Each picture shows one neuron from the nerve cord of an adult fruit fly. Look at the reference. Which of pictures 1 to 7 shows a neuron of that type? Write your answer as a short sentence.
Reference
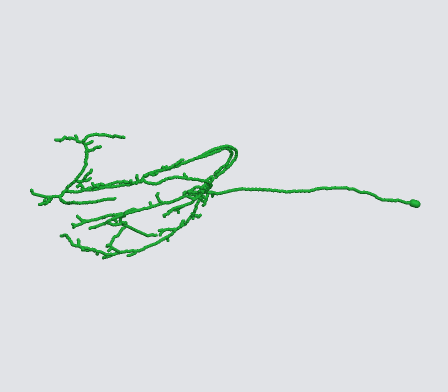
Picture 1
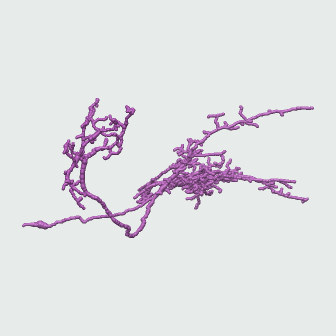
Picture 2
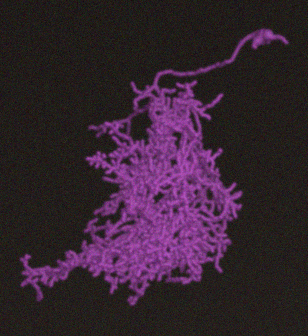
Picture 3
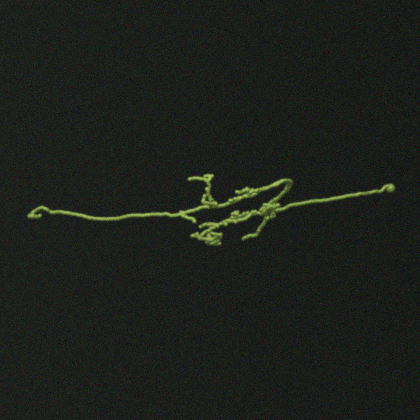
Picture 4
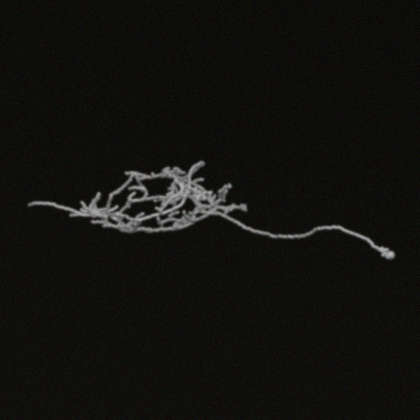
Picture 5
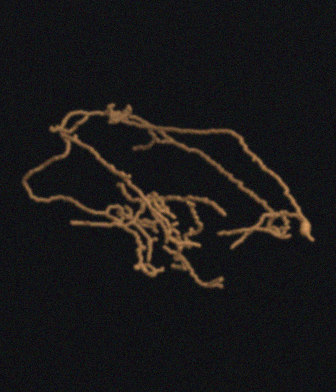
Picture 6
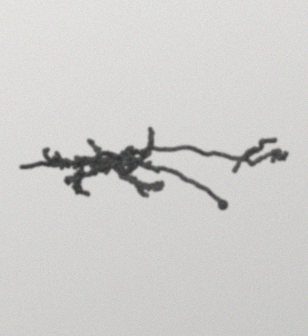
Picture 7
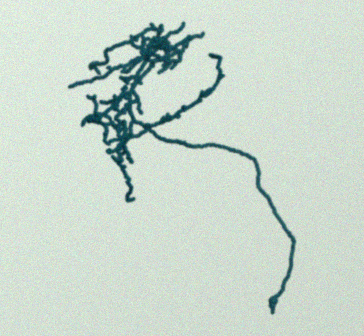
The neuron in picture 3 is of the same cell type.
